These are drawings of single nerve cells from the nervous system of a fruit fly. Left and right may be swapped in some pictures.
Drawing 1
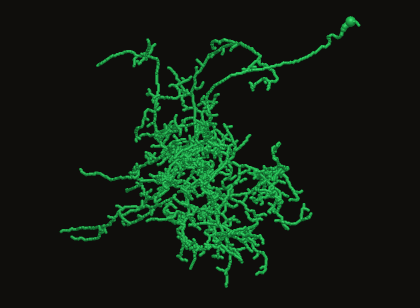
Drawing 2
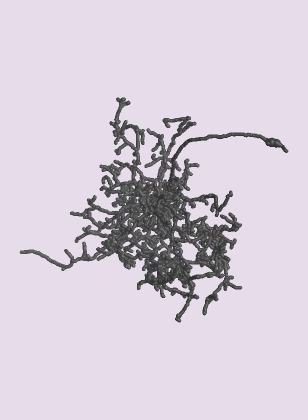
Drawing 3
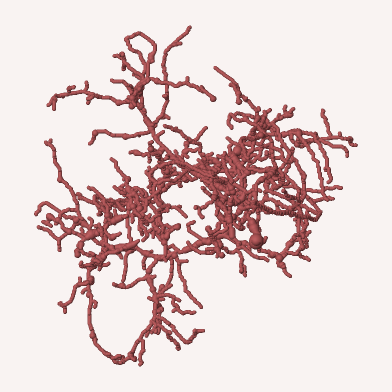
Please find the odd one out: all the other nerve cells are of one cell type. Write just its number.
3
